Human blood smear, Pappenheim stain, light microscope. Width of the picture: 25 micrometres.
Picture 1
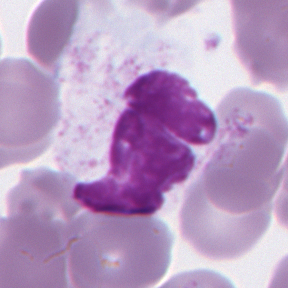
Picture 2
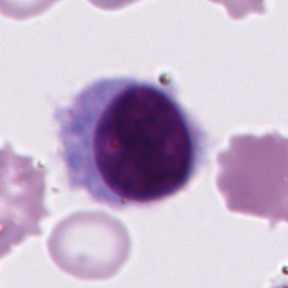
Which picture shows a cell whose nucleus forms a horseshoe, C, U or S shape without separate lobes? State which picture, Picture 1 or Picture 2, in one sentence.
In picture 1 the nucleus of the cell has been drawn out into a lobeless curved band.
